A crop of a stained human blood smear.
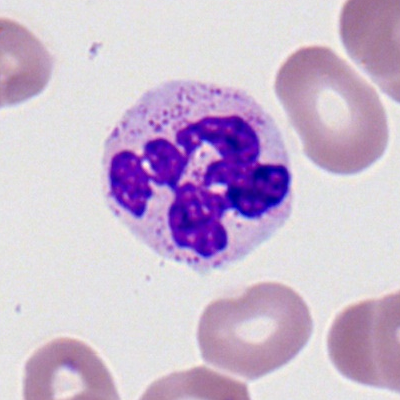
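Segmented neutrophil in a stained human blood smear, light microscope. The outline of the cell is roughly round and smooth. Its nucleus is divided into several separate lobes, with dark purple, coarsely clumped chromatin. The cytoplasm is pale pinkish-lilac.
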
